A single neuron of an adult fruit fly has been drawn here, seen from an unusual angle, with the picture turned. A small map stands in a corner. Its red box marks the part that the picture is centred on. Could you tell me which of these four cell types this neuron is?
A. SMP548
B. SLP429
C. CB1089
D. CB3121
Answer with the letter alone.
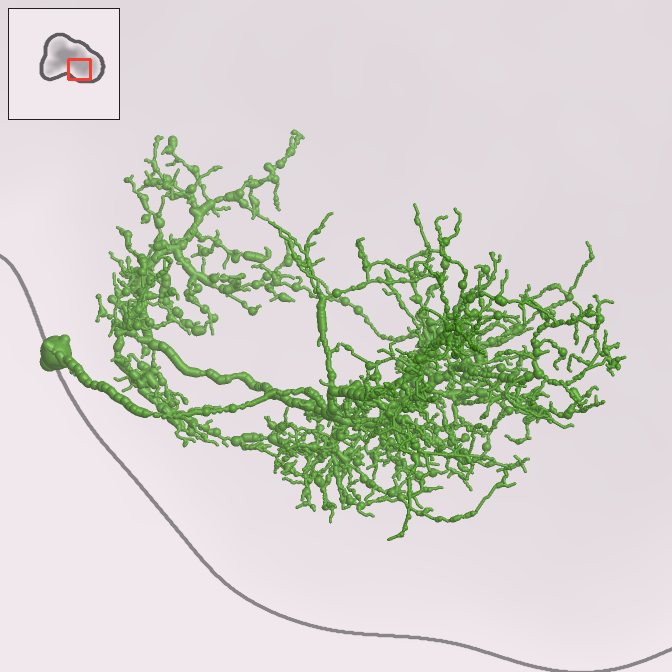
A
